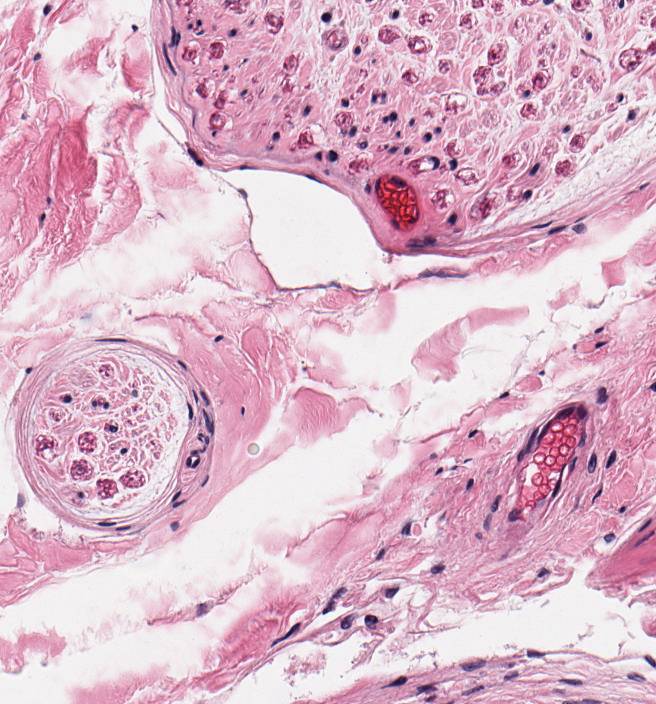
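Tibial nerve: a large fascicle cut in cross-section fills the top, and a small round fascicle lies at the left middle. Nerve fibres in both are cut across, giving round profiles. Small dark nuclei are scattered among them in the top fascicle.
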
